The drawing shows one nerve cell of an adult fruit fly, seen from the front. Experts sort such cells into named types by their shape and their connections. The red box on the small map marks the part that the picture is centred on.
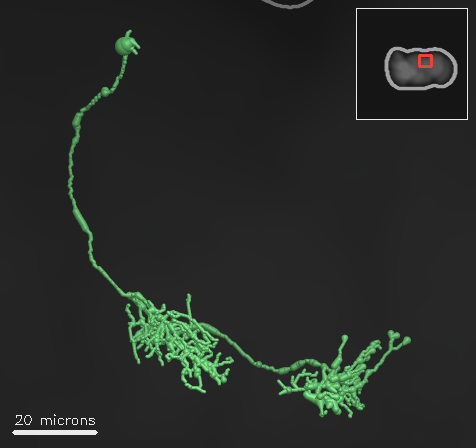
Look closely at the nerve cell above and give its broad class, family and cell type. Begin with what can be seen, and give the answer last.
By the scale bar it is about 95 microns tall in this view. Dozens of branch ends can be seen. Its broad class is central-brain intrinsic neuron. The name of its family is class CX. Its cell type is hDeltaB.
